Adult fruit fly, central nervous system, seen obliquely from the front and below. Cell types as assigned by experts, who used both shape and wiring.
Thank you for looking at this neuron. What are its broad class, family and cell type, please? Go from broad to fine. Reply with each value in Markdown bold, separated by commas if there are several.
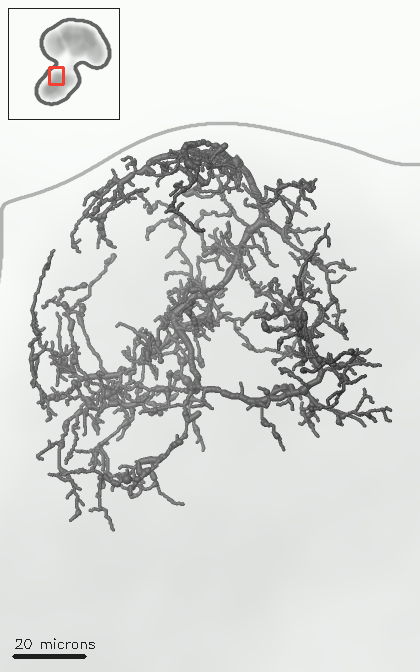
**nerve-cord intrinsic neuron**, **hemilineage 21A**, **IN21A007**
